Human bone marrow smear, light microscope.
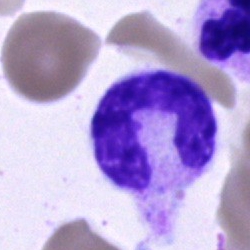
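Band neutrophil, central cell of a stained human bone marrow smear. First, the nucleus is a thick horseshoe opening downward. Next, the chromatin is dark purple and coarsely clumped, with no nucleoli seen. Finally, a tapering tail of cytoplasm projects downward from the lower edge.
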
